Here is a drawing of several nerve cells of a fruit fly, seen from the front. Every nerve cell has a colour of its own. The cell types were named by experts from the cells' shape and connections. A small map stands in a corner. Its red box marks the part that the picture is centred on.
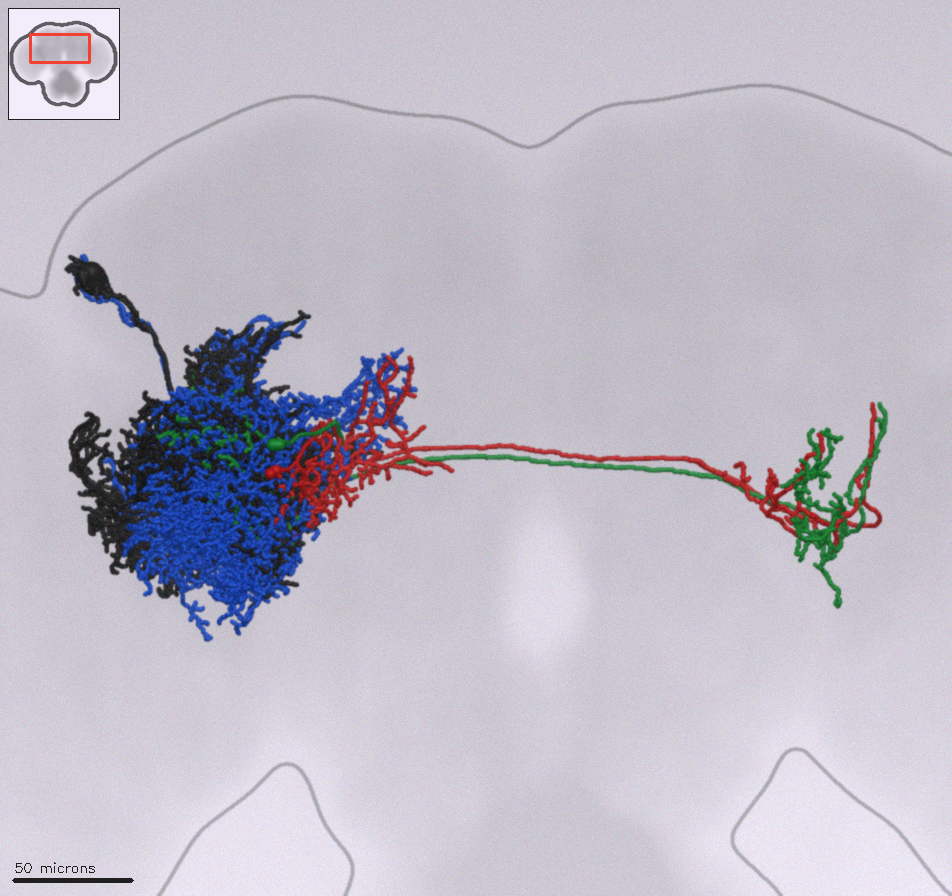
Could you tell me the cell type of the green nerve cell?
AVLP204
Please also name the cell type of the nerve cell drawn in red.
PVLP034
